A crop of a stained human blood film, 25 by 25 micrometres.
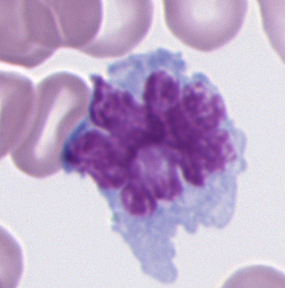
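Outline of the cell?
Irregular, with a ragged, frayed edge.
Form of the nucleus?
Folded into several lobes clustered together.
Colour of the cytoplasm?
Pale blue-grey, with a tongue of it trailing downward from the cell.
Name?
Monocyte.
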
